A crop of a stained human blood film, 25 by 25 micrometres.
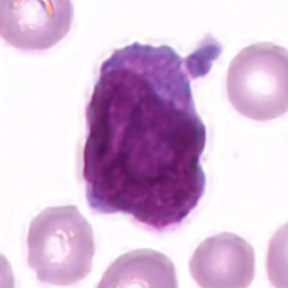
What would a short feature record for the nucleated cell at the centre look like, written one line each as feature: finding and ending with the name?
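Nucleus: fills most of the cell
Nuclear shape: folded, with paler creases running across it
Chromatin: deep purple, dense
Fragment: small, purple, sticking out from the upper right corner of the cell
Name: atypical promyelocyte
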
